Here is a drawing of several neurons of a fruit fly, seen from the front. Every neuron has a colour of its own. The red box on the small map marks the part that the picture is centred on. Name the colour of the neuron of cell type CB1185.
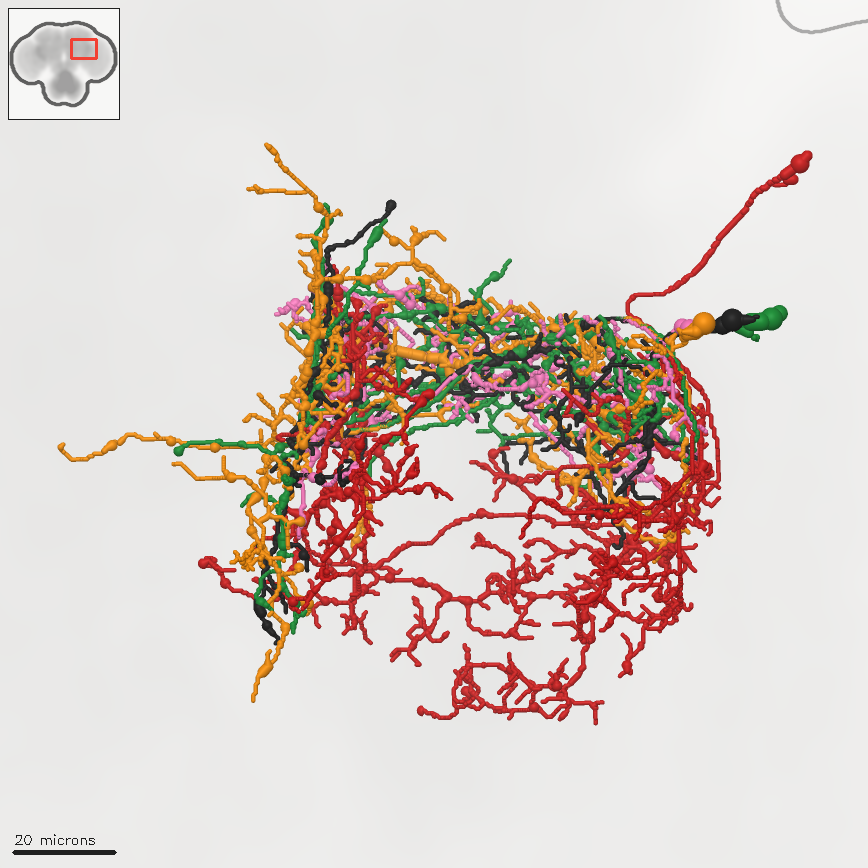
black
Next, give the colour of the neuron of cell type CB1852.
orange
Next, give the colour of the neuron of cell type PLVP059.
pink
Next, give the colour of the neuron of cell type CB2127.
green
